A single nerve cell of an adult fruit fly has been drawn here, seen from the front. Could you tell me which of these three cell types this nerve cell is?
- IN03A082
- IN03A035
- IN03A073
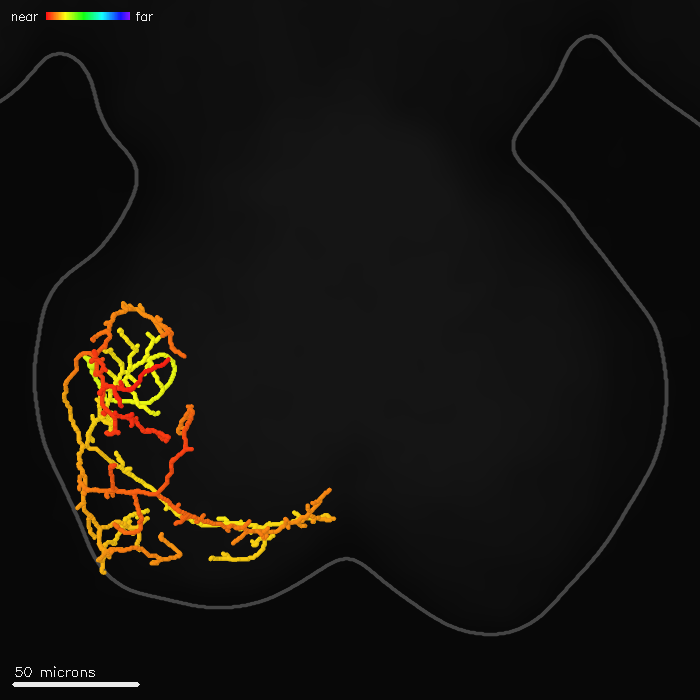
IN03A073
